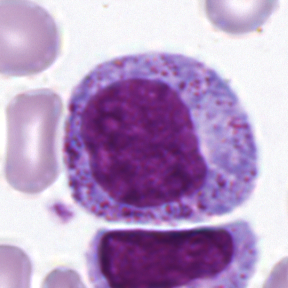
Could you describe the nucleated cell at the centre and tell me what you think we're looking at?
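Look first at where the nucleus lies: off-centre, toward the left side of the cell. Its chromatin has a mottled look rather than a smooth one. Follow the rim of cytoplasm around it and you will find it wider on the right of the nucleus than on the left. That cytoplasm is pale lilac-blue. This is a promyelocyte.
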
